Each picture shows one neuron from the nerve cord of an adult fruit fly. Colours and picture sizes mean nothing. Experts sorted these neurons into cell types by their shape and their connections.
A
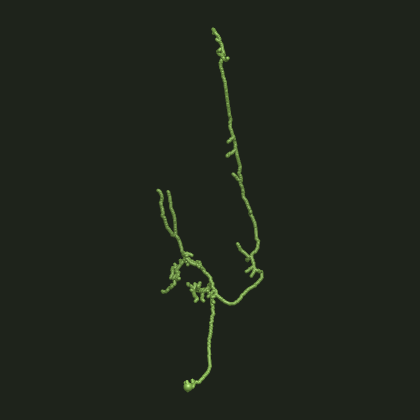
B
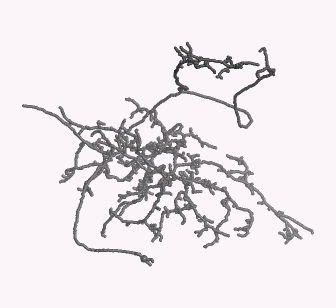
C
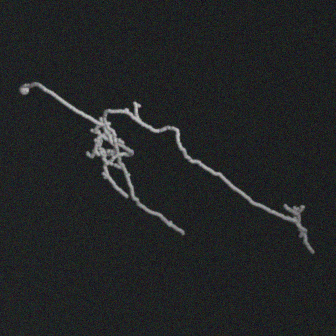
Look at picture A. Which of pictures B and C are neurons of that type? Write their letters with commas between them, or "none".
C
